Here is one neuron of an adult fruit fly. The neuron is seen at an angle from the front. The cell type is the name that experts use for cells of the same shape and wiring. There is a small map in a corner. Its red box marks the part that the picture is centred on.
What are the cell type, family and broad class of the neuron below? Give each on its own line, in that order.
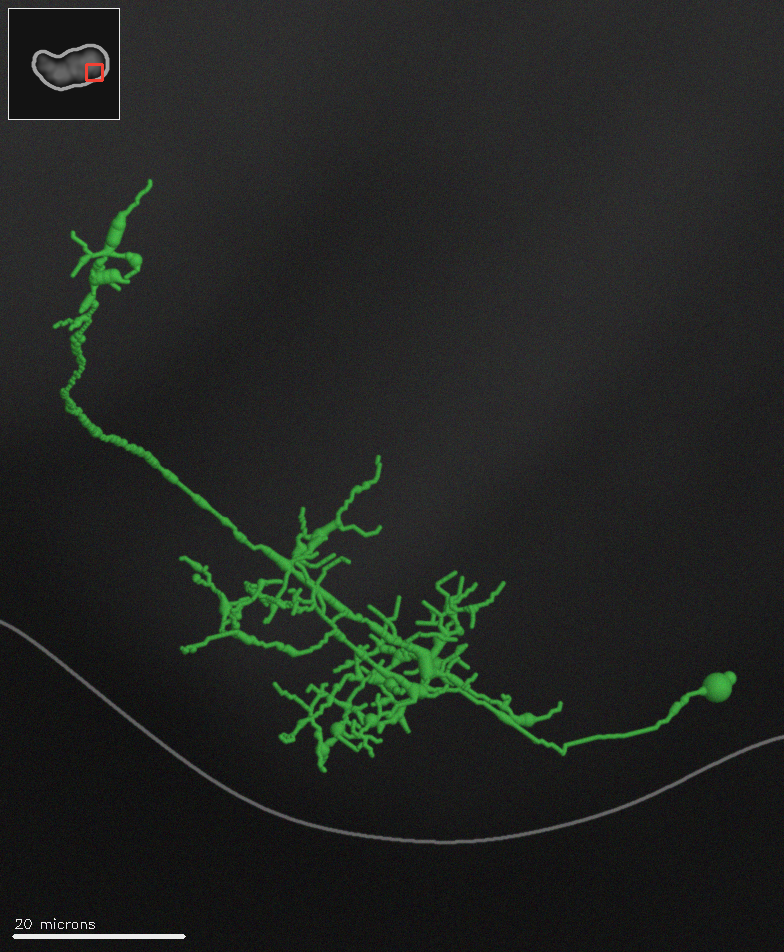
TmY10
TmY
optic-lobe intrinsic neuron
